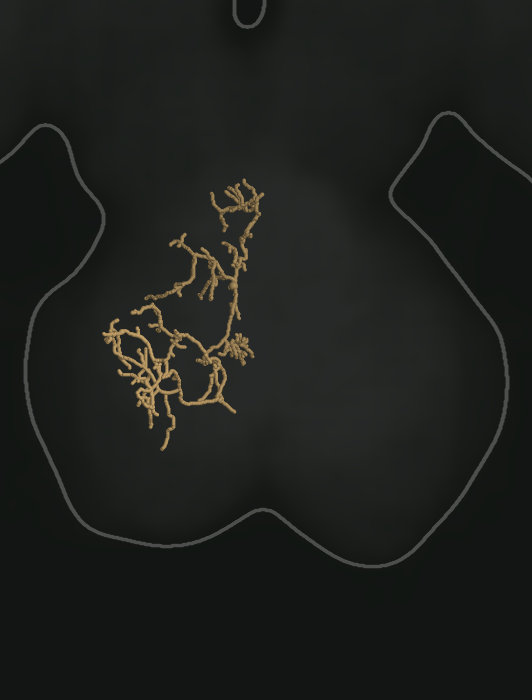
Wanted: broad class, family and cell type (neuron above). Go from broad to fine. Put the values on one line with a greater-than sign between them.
nerve-cord intrinsic neuron > hemilineage 04B > IN04B001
